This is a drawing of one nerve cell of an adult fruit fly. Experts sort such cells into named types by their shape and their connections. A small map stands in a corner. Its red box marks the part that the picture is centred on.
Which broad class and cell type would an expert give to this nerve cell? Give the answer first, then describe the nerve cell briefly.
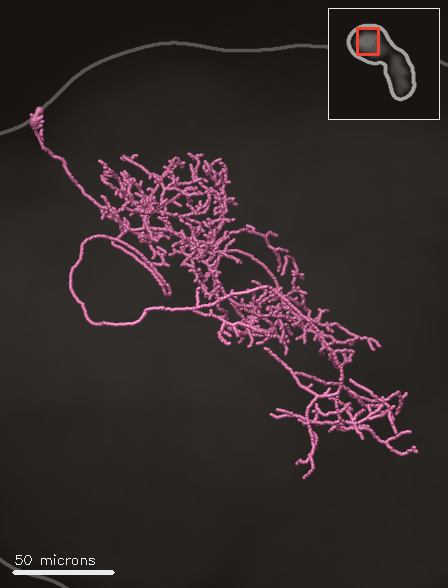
Its broad class is central-brain intrinsic neuron. Its cell type is LAL074. From left to right in the picture it spans about 200 microns. The picture shows dozens of branch ends.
